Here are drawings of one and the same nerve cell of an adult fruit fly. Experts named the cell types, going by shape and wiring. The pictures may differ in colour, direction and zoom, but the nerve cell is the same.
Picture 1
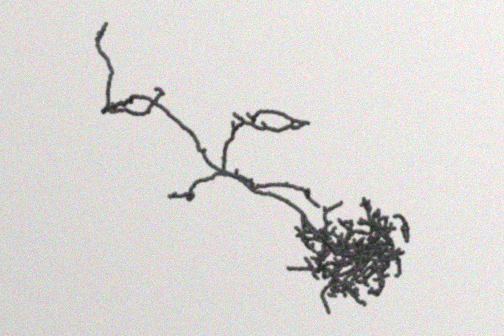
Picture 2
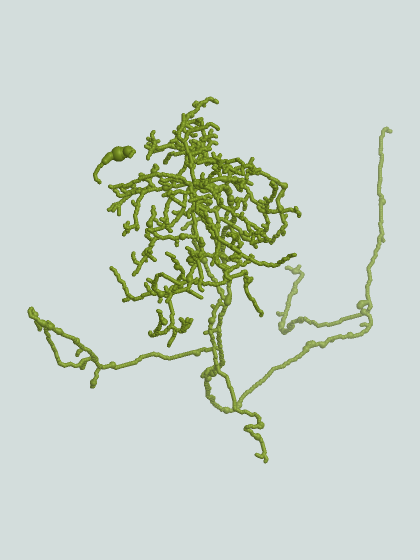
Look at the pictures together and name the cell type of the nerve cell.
AVLP183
